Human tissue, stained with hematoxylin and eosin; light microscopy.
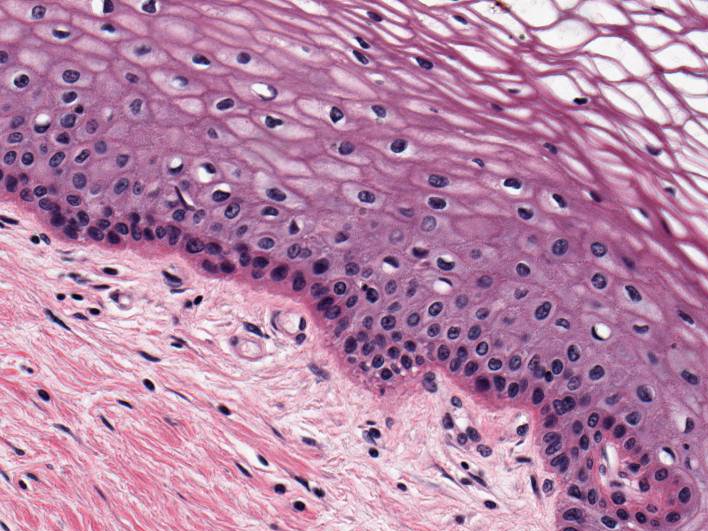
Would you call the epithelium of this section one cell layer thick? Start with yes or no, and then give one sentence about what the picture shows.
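No. Along the base of the epithelium, small crowded cells with dark nuclei form a darker band than the layers above.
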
